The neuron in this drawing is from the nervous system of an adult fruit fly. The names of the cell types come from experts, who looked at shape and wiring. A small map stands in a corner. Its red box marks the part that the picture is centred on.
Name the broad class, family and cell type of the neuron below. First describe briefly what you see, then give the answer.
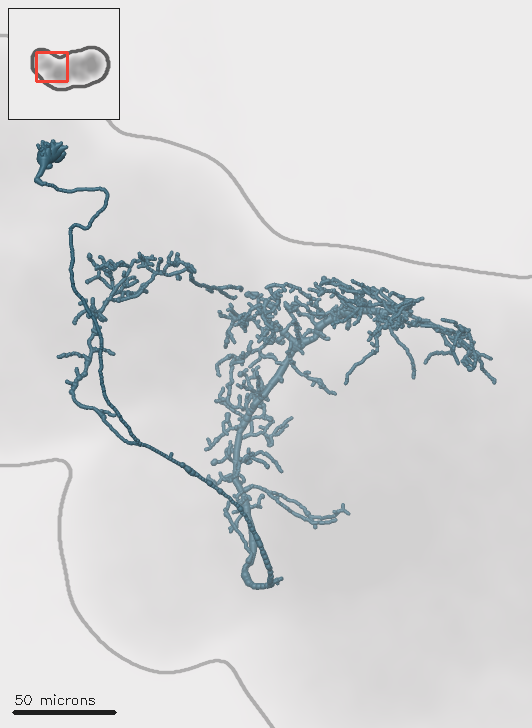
By the scale bar it is about 250 microns wide in this view. As drawn here it is about as wide as it is tall. Its broad class is nerve-cord intrinsic neuron. The family is hemilineage 17B. It is of cell type IN17B001.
